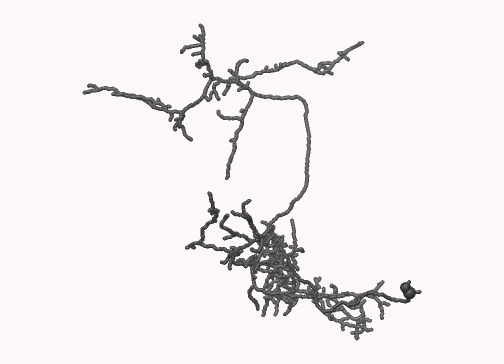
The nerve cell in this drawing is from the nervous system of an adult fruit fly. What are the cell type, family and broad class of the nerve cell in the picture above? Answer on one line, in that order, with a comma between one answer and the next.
PVLP207m, hemilineage DL1_ventral, central-brain intrinsic neuron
